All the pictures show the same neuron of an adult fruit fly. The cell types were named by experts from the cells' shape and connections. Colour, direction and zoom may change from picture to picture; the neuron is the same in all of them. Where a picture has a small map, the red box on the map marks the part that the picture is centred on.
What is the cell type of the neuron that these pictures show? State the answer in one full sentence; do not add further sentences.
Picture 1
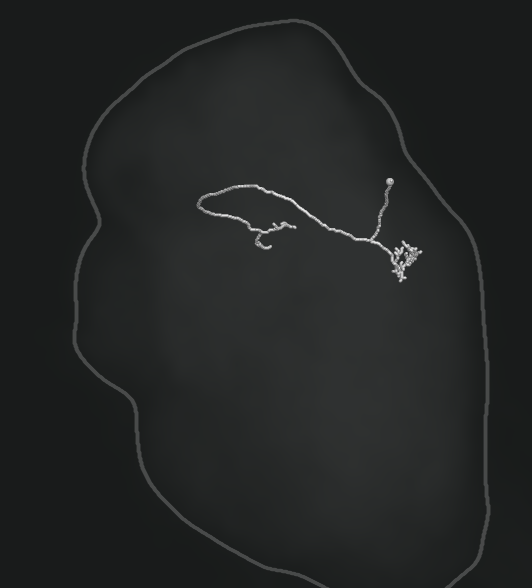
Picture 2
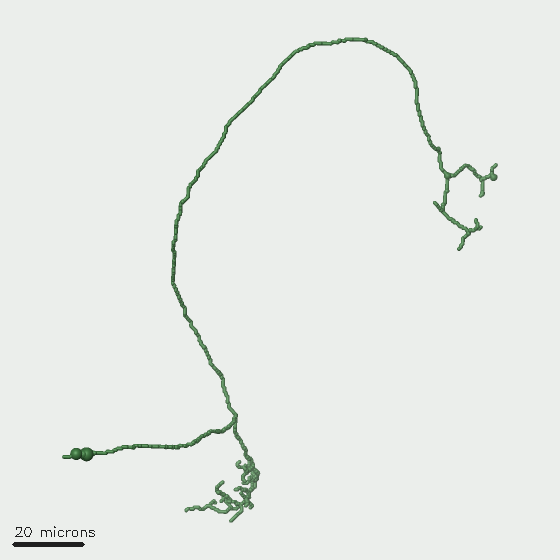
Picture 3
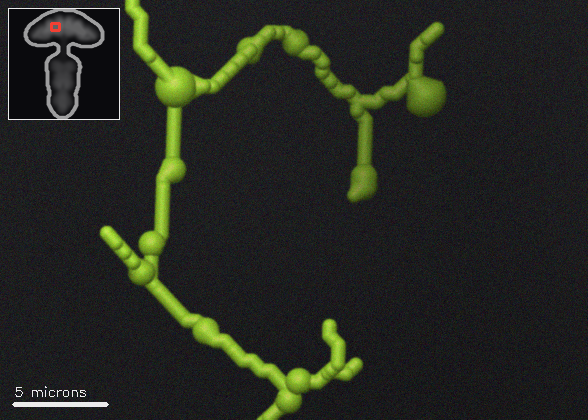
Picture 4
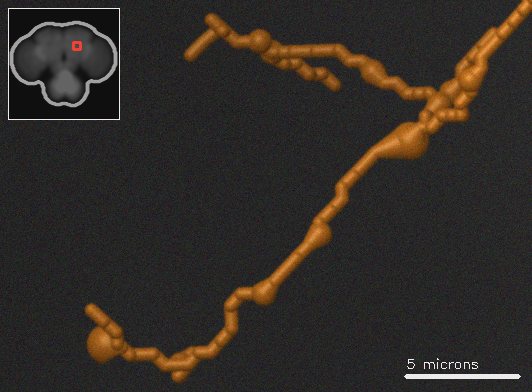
Within the cell type LoVP12 sits this neuron.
